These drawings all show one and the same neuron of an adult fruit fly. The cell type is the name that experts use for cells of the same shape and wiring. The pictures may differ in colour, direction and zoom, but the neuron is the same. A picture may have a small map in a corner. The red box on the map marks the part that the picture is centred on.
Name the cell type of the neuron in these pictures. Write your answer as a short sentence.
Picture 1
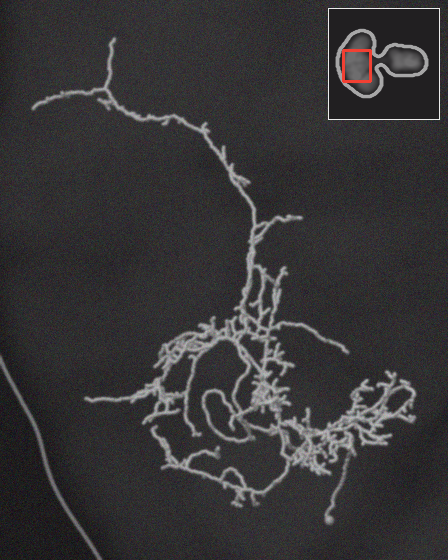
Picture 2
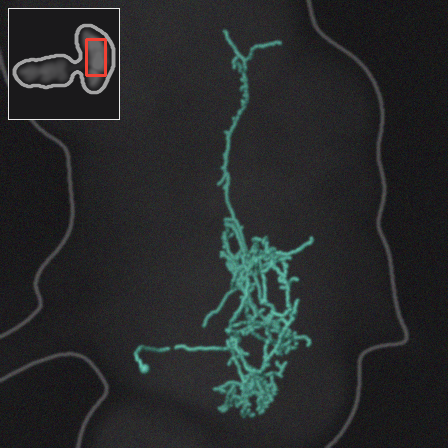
The cell type is AVLP735m.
